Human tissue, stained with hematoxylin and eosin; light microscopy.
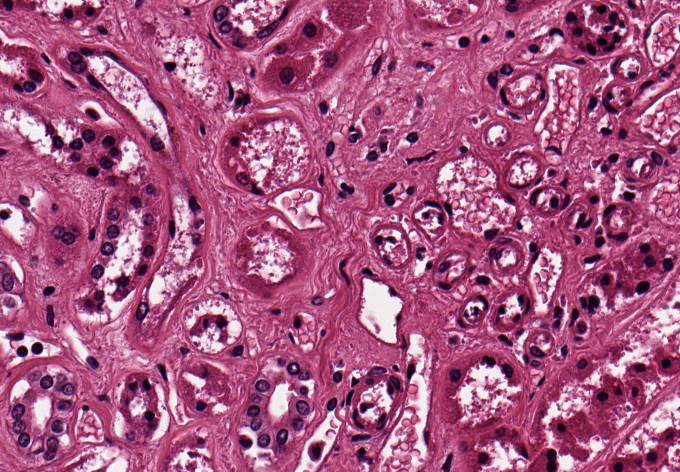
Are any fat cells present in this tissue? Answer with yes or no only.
No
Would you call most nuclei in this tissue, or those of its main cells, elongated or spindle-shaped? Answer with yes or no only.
No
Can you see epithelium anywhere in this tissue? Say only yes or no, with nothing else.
Yes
